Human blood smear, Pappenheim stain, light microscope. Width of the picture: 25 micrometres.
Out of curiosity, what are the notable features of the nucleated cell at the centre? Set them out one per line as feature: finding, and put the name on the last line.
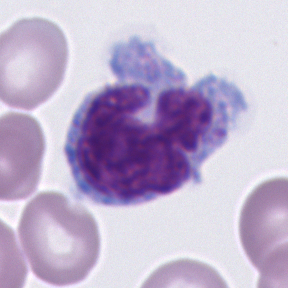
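Outline: irregular, with ragged pale extensions of cytoplasm at the top and upper right
Nucleolus: none distinct
Cytoplasm: thin rim at lower left, broadest at upper right
Granules: at most a faint fine pinkish dust, no coarse granules
Name: monocyte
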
